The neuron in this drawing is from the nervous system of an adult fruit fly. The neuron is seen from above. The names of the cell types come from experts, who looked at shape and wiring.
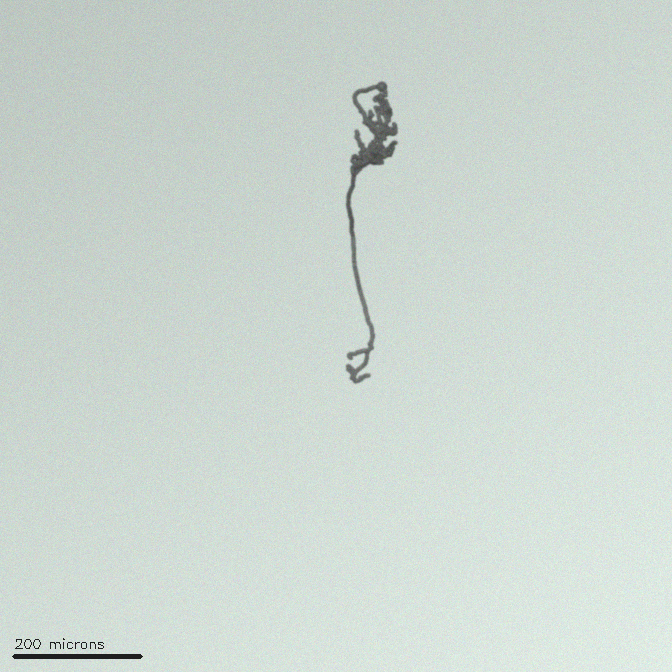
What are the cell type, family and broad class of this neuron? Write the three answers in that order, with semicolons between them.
DNg12_a; hemilineage MX12; descending neuron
